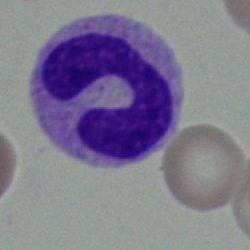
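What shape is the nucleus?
A single curved band, like a horseshoe, opening to the left.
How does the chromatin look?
Dark purple, dense and clumped.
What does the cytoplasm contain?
Fine, faint lilac granules.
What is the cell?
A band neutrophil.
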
